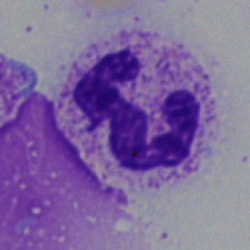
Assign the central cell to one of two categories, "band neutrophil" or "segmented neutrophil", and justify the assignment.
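I'd call this a segmented neutrophil. What settles it is the nucleus, which I see is made of lobes joined in a winding S-shaped chain.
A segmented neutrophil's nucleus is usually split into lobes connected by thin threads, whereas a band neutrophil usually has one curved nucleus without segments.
Beyond that, I notice dense chromatin stained dark purple, and fine lilac-purple granules scattered through a pale, faintly pinkish cytoplasm.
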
